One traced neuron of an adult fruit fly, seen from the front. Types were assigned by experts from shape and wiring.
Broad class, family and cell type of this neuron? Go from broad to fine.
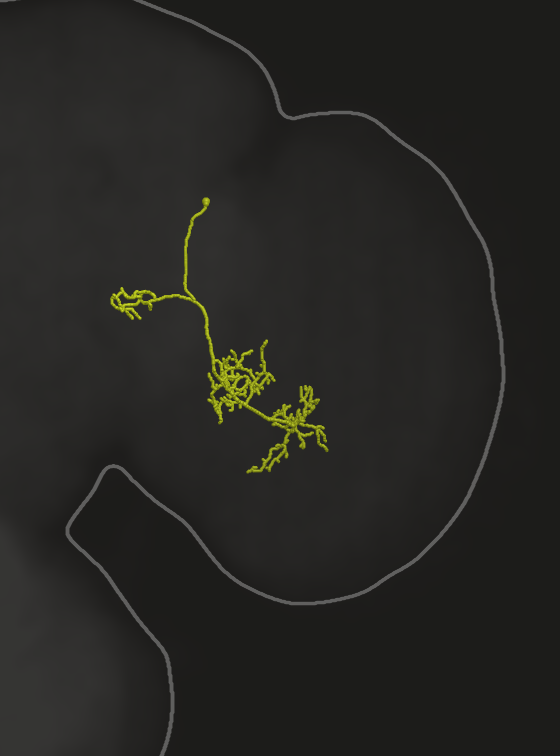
visual projection neuron; hemilineage VPNd1; LPLC2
